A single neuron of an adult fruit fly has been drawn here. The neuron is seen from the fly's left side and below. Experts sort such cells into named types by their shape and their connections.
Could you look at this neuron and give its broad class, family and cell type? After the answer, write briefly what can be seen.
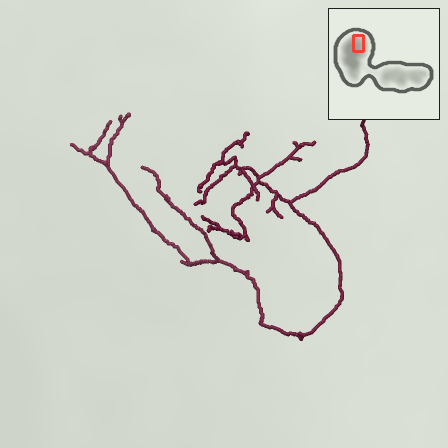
This is a visual projection neuron. Its family is LoVP. Its cell type is LoVP9. As drawn here it is wider than it is tall.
